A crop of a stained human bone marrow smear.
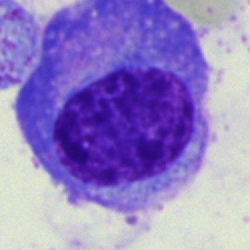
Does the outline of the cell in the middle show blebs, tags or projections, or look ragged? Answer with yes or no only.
Yes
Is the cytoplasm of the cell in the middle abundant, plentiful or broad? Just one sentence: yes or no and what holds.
Yes, this cell has broad cytoplasm around its nucleus.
